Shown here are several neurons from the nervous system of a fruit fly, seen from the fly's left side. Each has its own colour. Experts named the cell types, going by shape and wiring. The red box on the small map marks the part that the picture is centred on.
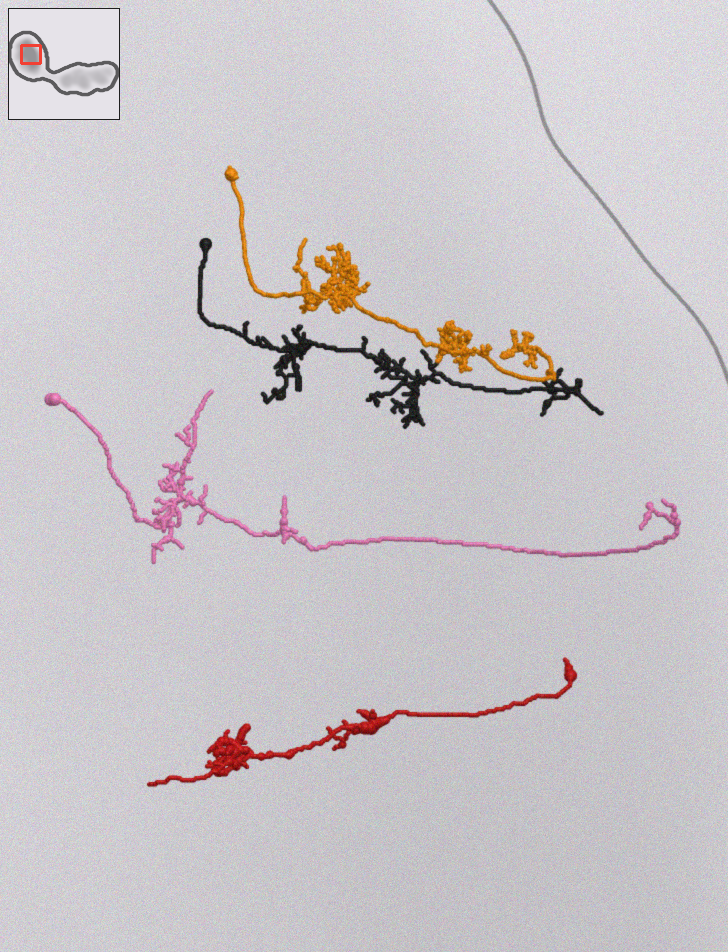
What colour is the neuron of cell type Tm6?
orange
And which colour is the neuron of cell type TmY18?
black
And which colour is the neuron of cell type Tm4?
pink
